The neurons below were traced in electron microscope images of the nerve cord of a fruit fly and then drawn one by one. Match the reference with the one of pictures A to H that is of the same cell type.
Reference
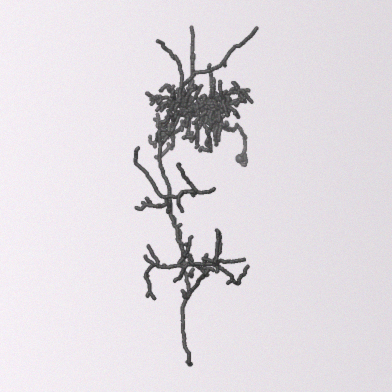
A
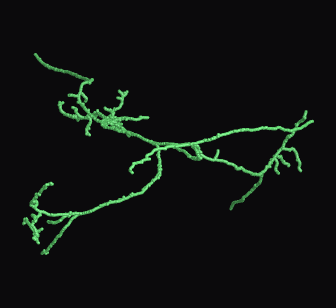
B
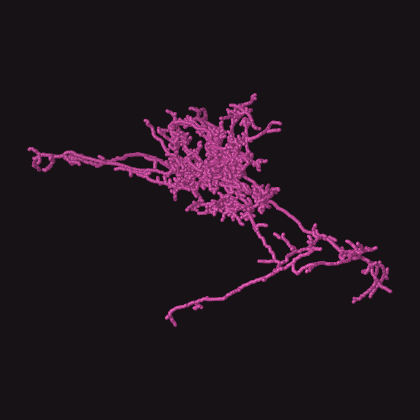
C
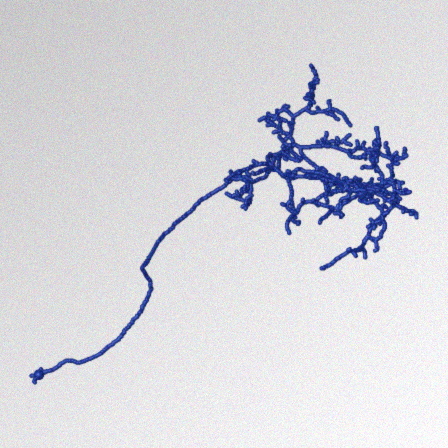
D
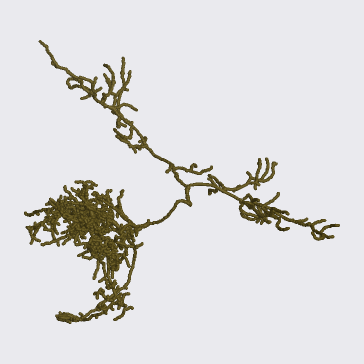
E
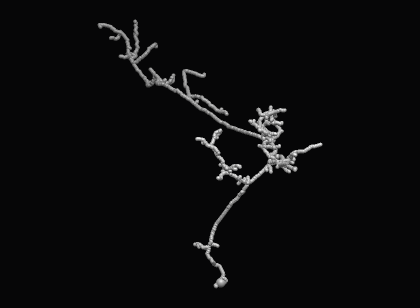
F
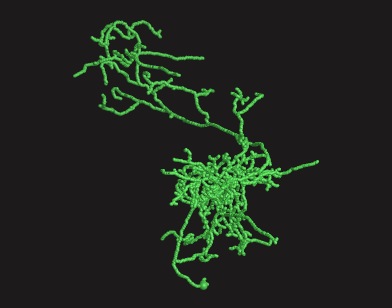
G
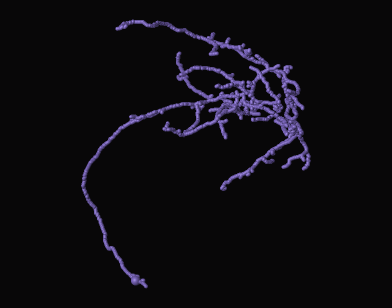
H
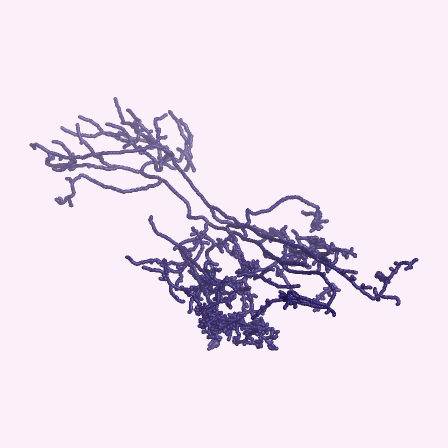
Picture F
